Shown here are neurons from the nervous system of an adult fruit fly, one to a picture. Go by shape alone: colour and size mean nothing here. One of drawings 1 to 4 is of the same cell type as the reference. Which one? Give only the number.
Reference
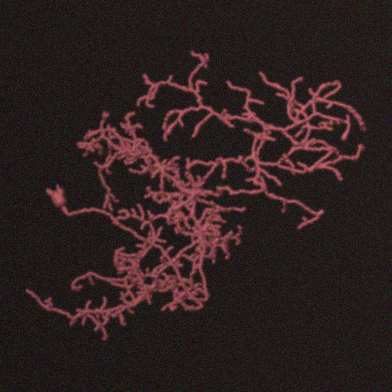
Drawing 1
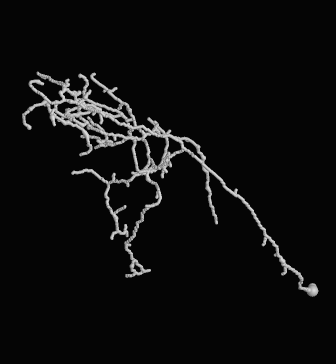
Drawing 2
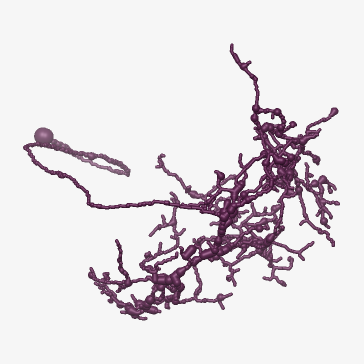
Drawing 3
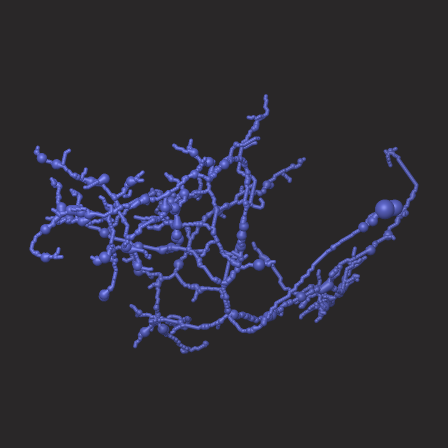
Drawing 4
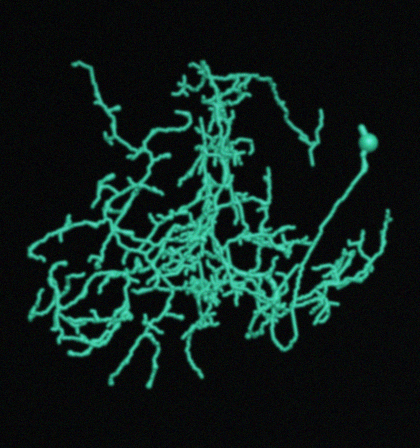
4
